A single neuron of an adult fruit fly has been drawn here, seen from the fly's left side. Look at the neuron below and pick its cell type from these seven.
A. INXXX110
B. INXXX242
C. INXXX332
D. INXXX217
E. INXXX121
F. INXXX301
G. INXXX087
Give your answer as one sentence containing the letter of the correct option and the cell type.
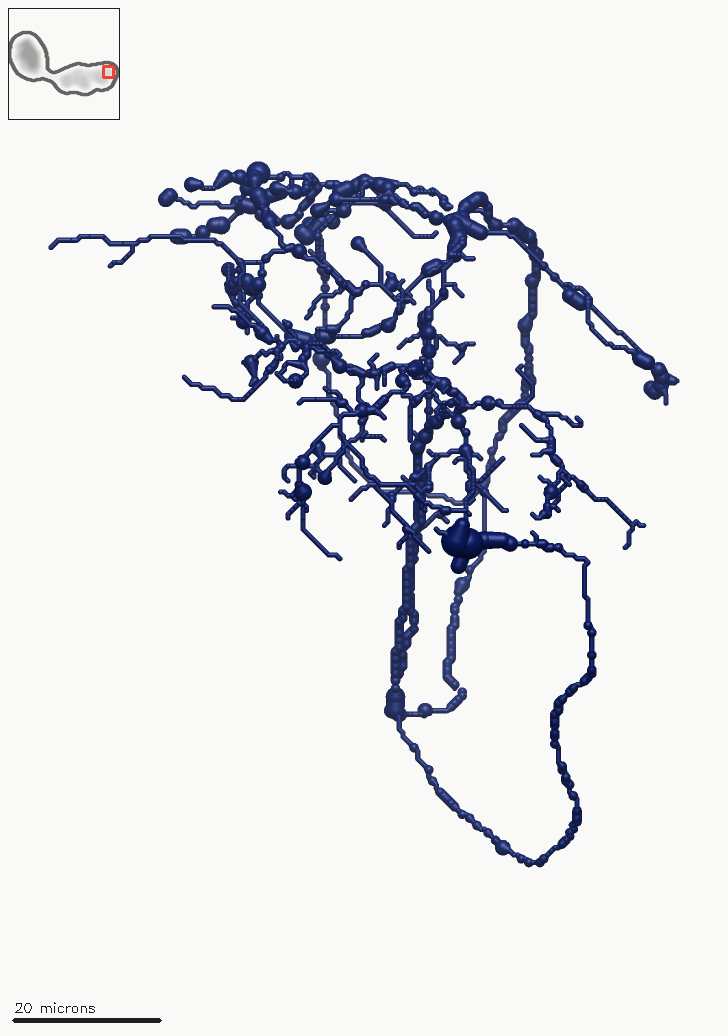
By cell type, the neuron is classed as INXXX332, which is option C.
